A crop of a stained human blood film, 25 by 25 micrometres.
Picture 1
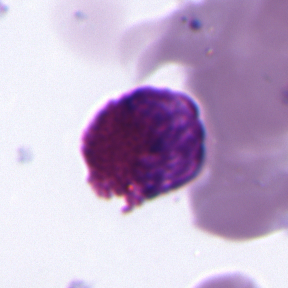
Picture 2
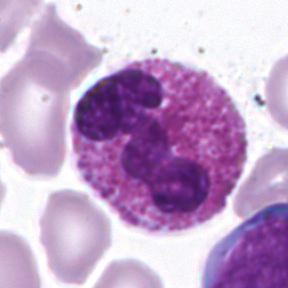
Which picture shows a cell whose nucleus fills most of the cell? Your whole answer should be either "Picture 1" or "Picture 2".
Picture 1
